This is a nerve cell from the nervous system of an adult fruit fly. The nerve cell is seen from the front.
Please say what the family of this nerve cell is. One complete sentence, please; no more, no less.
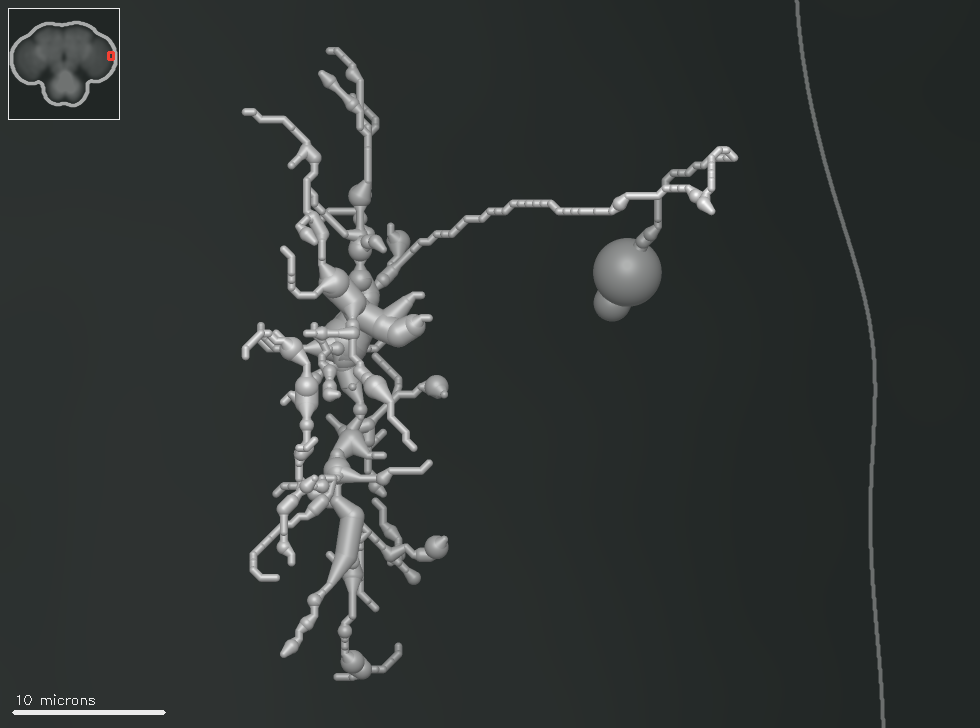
Of the families, Dm is the one for this nerve cell.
